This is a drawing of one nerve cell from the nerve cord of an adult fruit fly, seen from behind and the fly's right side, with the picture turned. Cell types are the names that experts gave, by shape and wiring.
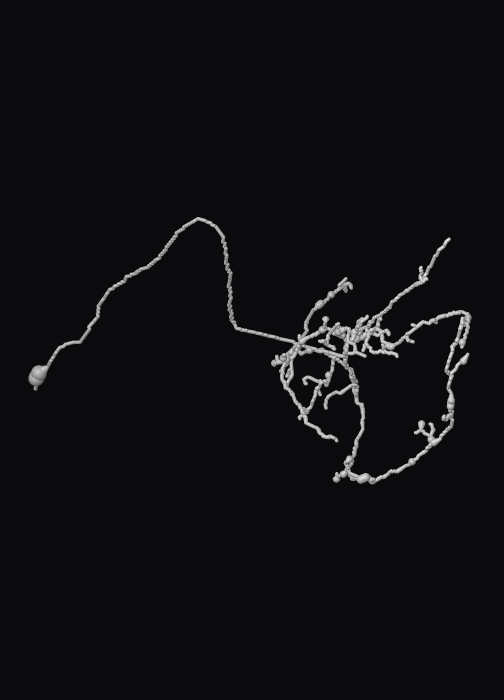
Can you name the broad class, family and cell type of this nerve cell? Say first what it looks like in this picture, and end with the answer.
The picture shows dozens of branch ends. As drawn here it is wider than it is tall. Its broad class is nerve-cord intrinsic neuron. The family is hemilineage 02A. It is of cell type IN02A048.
